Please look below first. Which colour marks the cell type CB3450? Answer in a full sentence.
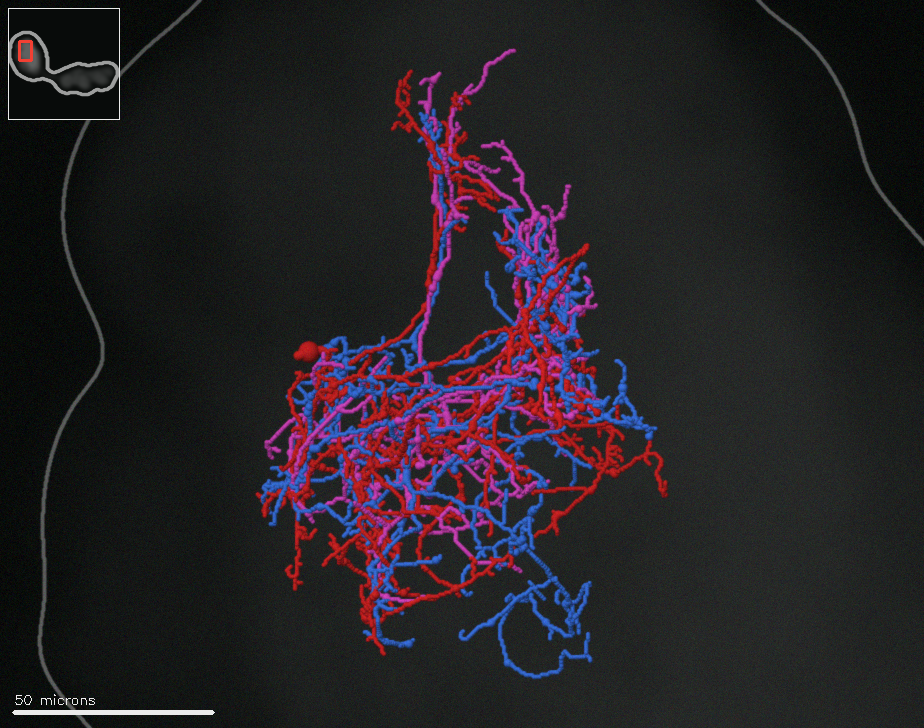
The colour is blue.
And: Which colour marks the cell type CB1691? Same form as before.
The colour is magenta.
